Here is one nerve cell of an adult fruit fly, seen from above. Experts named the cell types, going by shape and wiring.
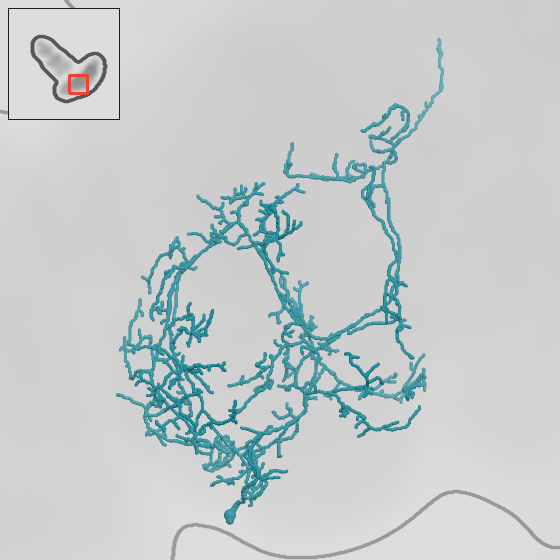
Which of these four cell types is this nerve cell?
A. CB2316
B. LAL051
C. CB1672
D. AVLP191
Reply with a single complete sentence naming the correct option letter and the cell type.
What option A names, CB2316, is the cell type of the nerve cell.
